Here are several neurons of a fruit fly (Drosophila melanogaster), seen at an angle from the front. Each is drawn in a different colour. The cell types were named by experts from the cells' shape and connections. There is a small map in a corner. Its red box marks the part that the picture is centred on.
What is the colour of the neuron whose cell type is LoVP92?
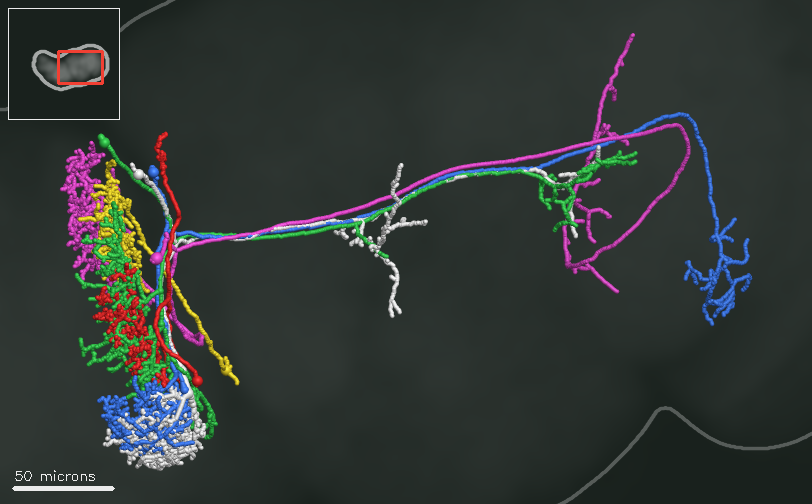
white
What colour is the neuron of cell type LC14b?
magenta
